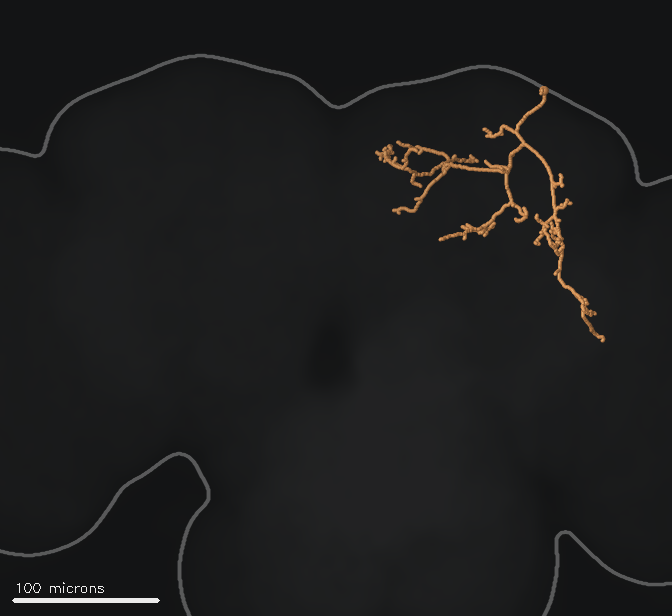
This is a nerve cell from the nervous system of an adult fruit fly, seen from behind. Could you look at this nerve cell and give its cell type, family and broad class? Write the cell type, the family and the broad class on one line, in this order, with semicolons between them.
LoVP81; hemilineage VLPd&p1_posterior; central-brain intrinsic neuron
